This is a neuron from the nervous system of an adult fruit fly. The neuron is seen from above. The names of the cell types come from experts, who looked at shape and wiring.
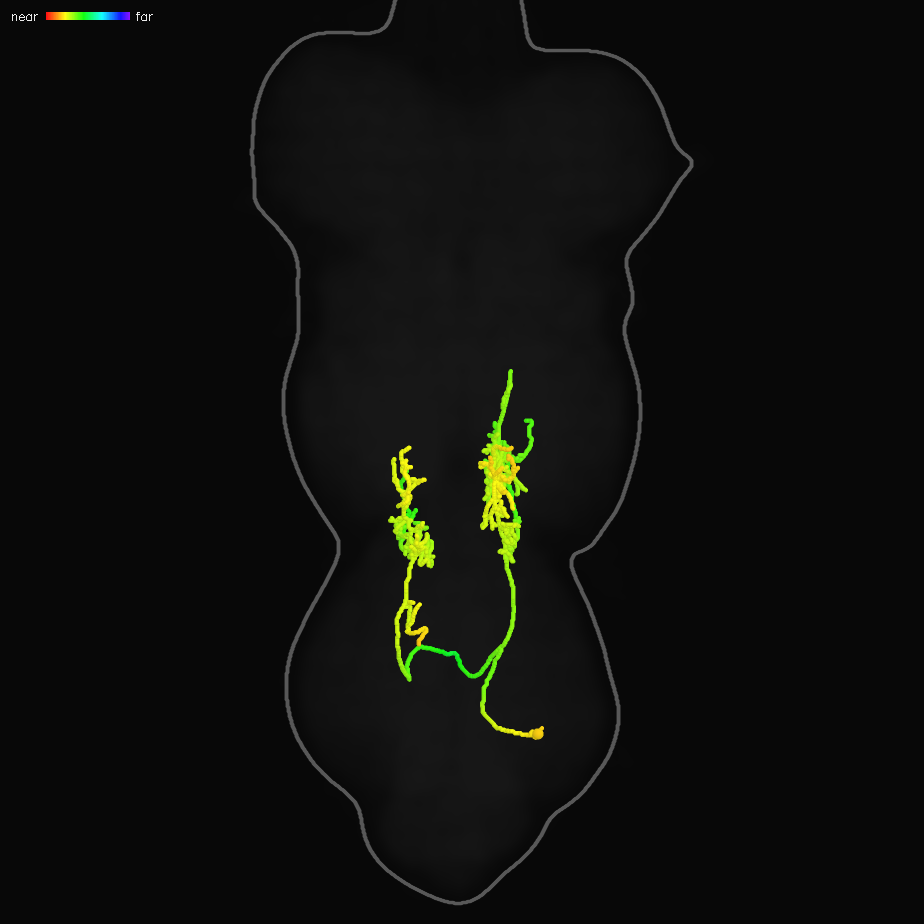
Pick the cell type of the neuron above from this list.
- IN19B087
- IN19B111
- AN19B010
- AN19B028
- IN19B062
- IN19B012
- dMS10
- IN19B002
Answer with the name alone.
IN19B111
